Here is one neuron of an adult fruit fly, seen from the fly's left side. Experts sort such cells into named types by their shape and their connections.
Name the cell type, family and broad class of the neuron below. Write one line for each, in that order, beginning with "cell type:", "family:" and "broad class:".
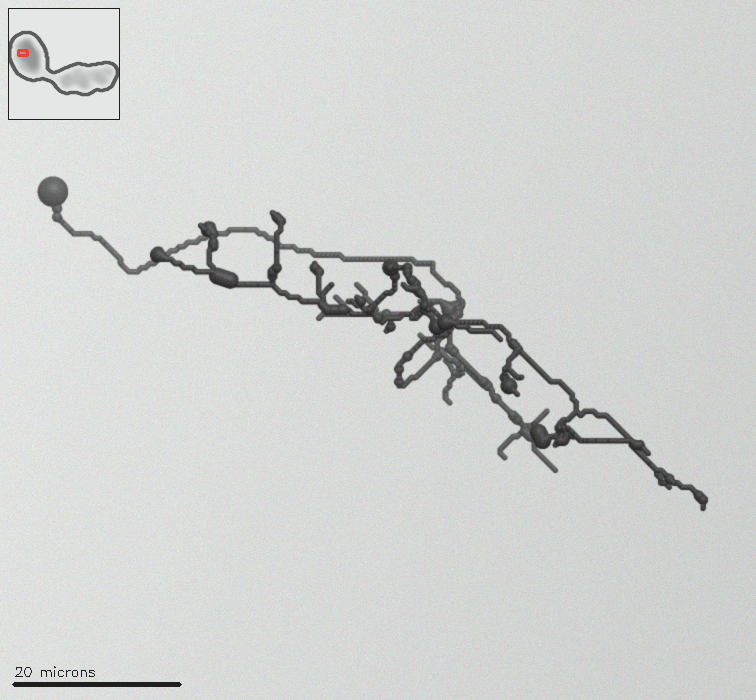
cell type: CB3992
family: hemilineage AOTUv3_ventral
broad class: central-brain intrinsic neuron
